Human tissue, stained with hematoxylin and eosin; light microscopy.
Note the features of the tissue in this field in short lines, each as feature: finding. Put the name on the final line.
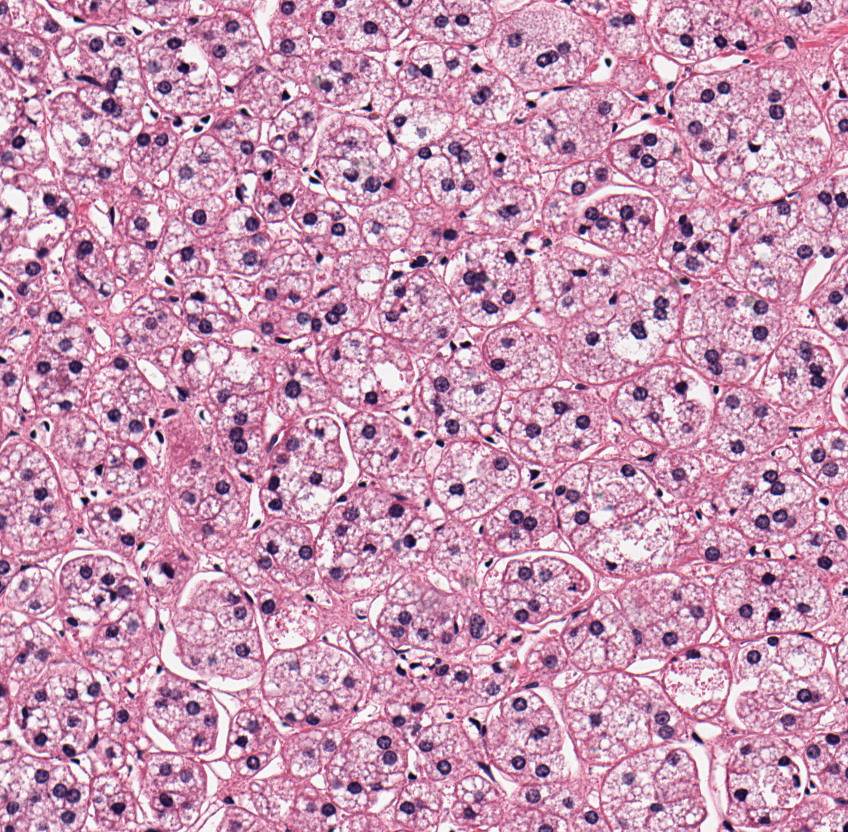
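Arrangement: rounded nests, thin partitions, whole field
Cytoplasm: pale, many small clear vacuoles, foamy
Nuclei: small, round, dark, near cell middle
Nests: solid, no central lumen
Name: adrenal gland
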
